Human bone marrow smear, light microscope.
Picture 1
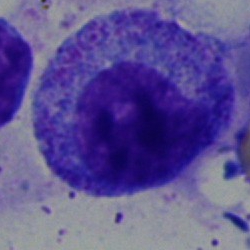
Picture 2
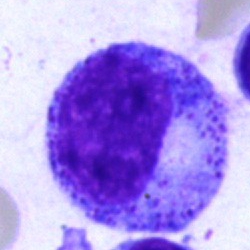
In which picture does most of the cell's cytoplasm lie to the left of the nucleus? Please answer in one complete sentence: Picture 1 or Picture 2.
The nucleus is placed toward the right side in the cell of picture 1.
